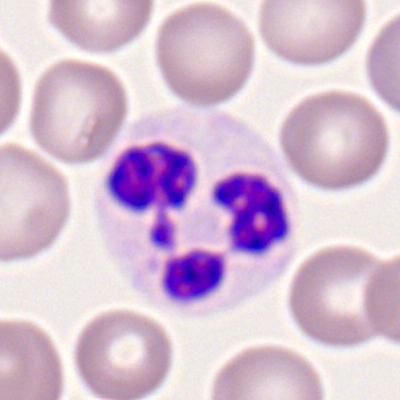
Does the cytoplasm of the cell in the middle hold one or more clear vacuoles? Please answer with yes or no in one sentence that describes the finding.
No, no vacuoles are found within the cytoplasm of the cell.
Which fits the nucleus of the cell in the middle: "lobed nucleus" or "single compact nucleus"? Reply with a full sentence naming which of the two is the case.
What this cell has is a nucleus split into lobes.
